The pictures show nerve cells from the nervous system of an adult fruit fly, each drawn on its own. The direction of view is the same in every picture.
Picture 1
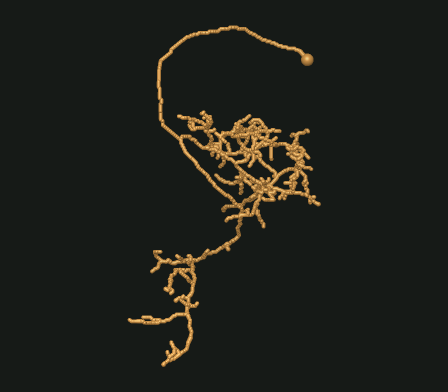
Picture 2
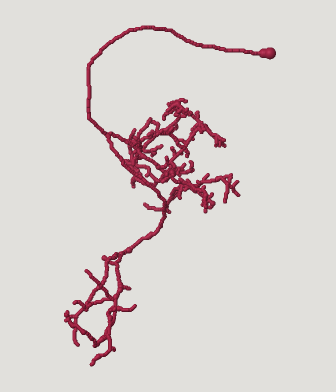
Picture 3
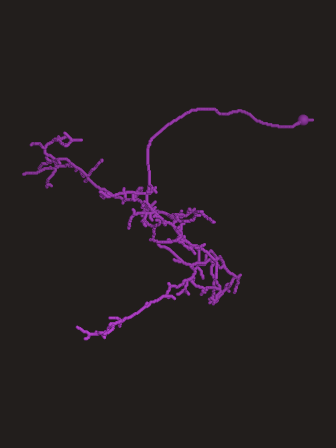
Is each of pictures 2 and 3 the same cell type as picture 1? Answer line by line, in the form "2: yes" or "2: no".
2: yes
3: no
